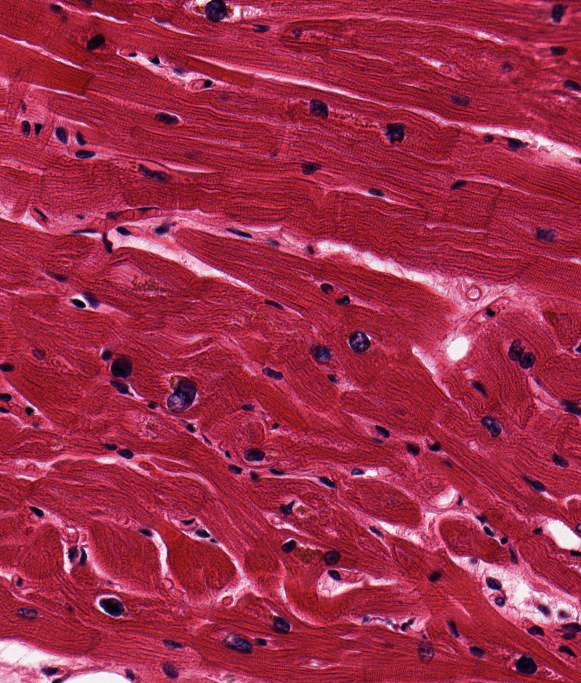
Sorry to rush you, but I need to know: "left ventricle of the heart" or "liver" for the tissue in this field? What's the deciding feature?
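This is left ventricle of the heart. Deciding point: the whole field consists of muscle fibres, with no epithelium or glands.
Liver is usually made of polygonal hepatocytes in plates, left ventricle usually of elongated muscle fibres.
Most fibres run obliquely from upper left to lower right; nuclei are oval and central.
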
